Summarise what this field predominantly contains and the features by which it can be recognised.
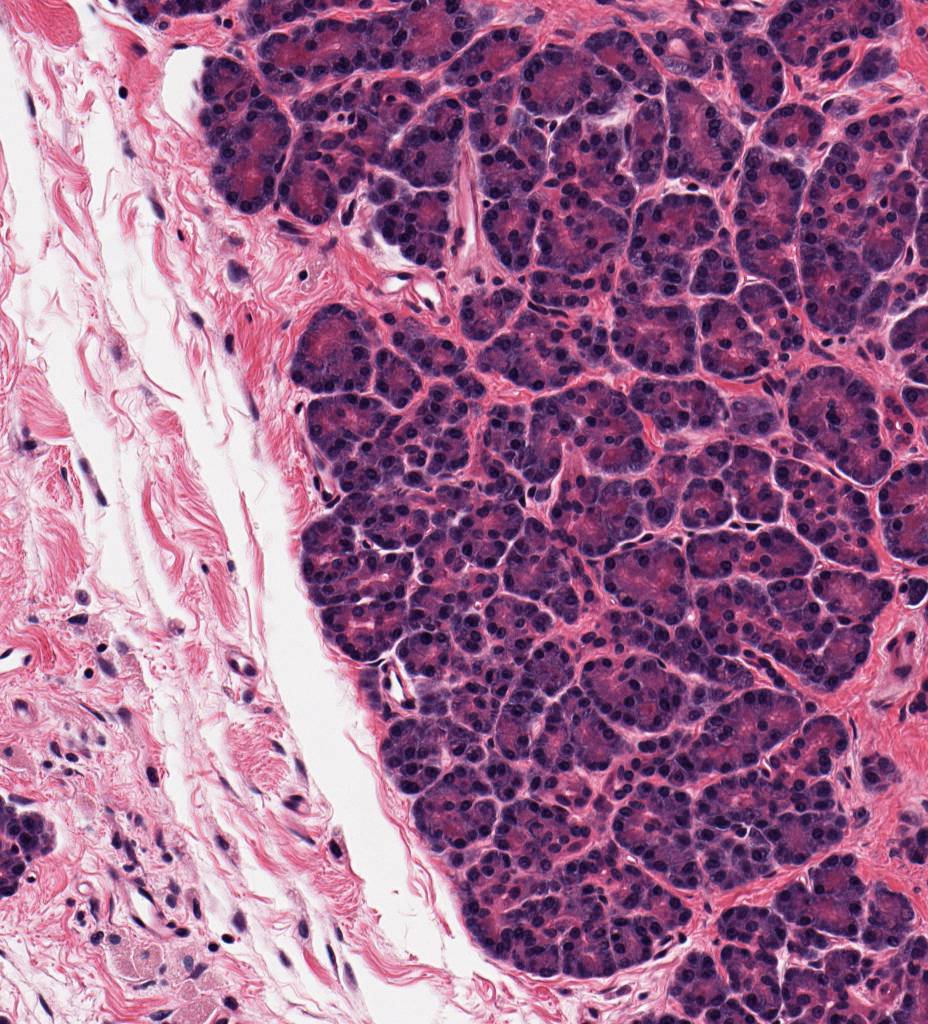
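That's exocrine pancreas, by the way. Closely packed acini take up the right two-thirds, with loose connective tissue over on the left. What settles it is the two-tone cytoplasm: pink toward the centre of each acinus, deep purple toward its base.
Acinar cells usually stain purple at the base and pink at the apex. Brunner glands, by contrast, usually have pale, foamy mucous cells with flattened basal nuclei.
The round, dark nuclei sit at the base of each cell, toward the outer edge of the acinus. The lumens are tiny and mostly not visible.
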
